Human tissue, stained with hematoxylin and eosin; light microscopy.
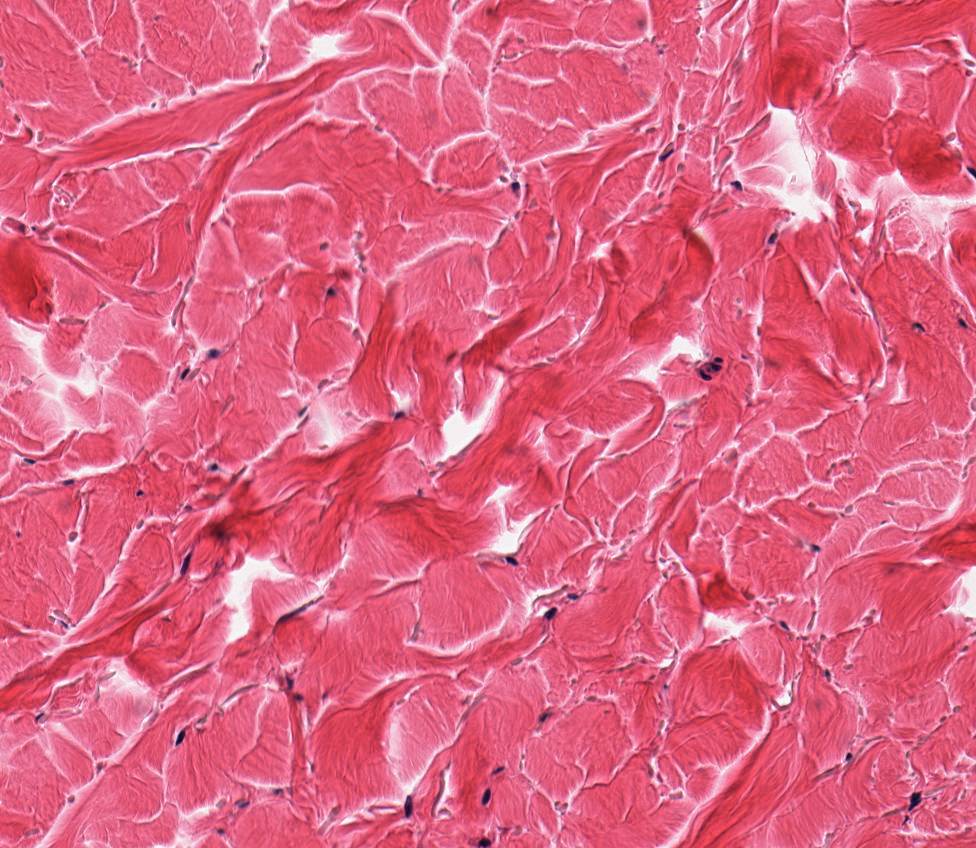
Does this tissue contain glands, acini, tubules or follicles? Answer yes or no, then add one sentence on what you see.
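No. No glands, ducts or follicles are present in the field.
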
